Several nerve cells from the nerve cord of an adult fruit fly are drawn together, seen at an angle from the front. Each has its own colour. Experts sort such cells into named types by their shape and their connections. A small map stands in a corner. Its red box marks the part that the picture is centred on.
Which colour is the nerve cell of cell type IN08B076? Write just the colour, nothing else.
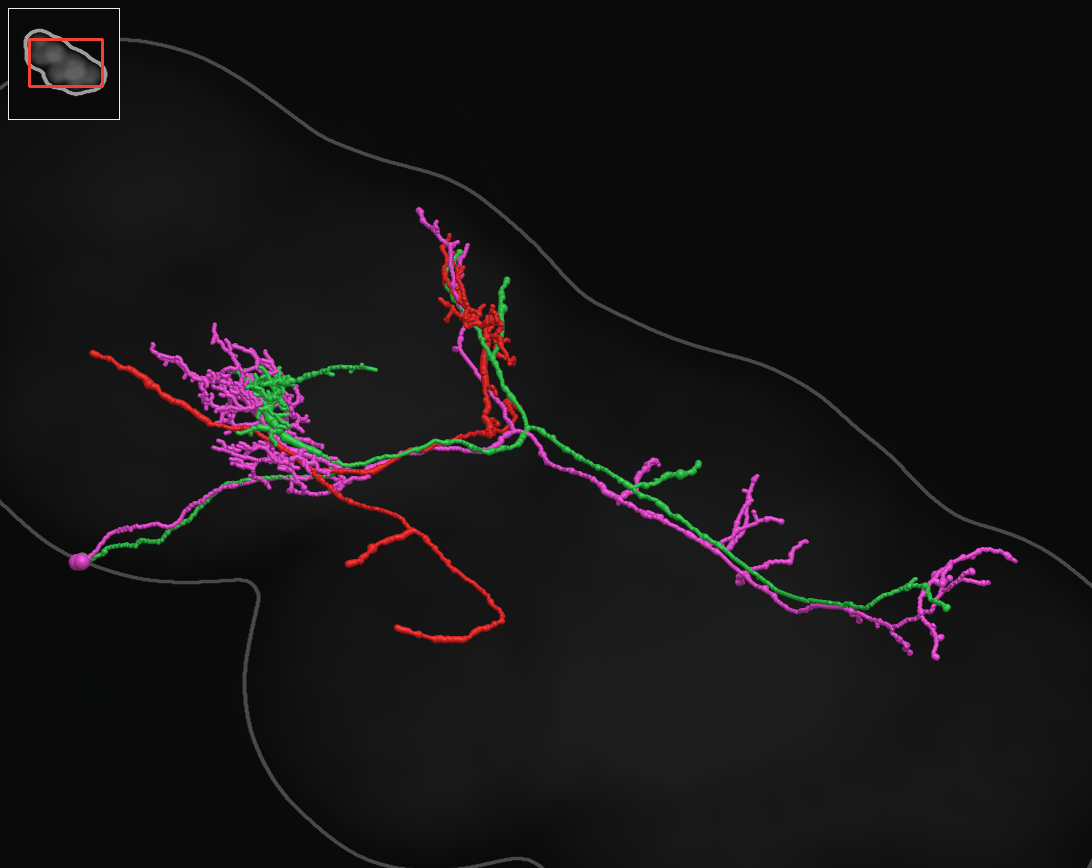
red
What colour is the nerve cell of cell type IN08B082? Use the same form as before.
green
